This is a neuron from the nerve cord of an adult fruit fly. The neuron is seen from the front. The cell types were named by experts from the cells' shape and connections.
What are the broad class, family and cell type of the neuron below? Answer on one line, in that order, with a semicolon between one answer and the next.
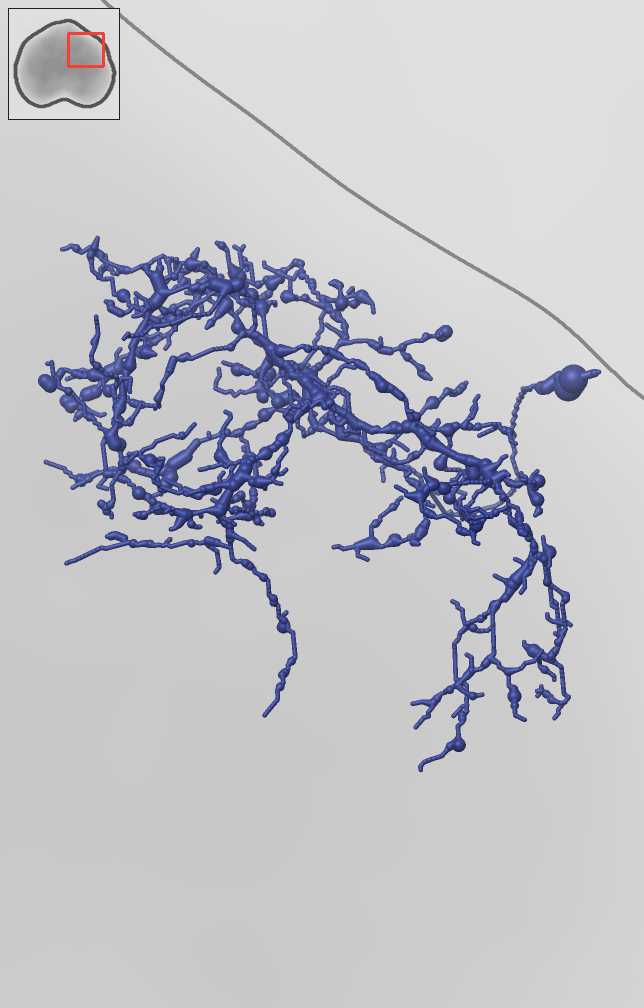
nerve-cord intrinsic neuron; hemilineage 11B; IN11B025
